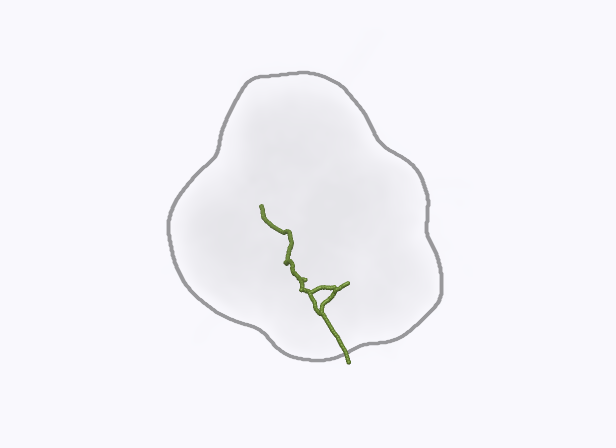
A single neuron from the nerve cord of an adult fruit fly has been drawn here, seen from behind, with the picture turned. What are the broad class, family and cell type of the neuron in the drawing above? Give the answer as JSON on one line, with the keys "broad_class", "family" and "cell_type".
{"broad_class": "sensory neuron ascending to the brain", "family": "class mechanosensory proprioceptive", "cell_type": "SApp08"}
